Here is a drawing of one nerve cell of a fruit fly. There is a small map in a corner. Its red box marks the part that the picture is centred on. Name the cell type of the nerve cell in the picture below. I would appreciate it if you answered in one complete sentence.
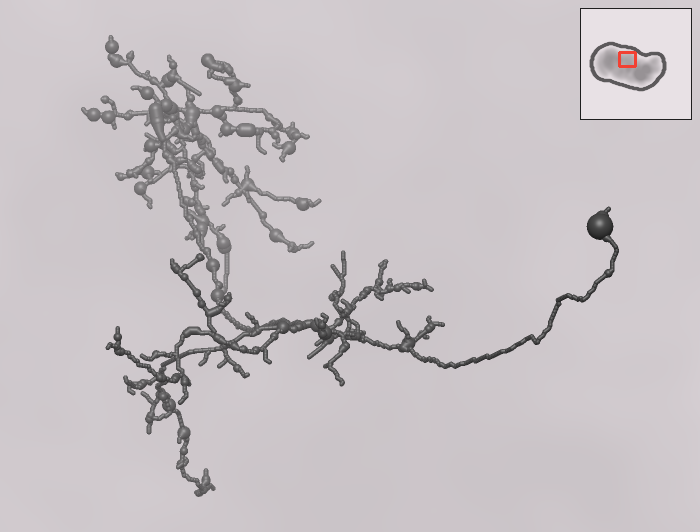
To the cell type AOTU060 belongs this nerve cell.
